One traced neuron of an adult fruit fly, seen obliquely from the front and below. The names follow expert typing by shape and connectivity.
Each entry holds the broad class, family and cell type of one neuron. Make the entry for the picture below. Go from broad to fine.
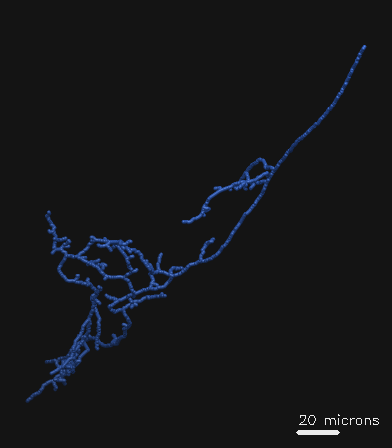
descending neuron; DNde; DNde006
